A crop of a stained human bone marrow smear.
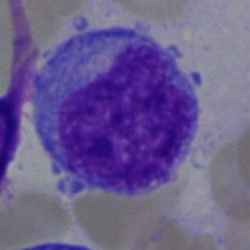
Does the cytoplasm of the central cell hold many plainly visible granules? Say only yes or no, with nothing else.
No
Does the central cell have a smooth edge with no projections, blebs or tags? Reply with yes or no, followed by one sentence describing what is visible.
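No. Small rounded blebs stand out from the cell surface.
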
